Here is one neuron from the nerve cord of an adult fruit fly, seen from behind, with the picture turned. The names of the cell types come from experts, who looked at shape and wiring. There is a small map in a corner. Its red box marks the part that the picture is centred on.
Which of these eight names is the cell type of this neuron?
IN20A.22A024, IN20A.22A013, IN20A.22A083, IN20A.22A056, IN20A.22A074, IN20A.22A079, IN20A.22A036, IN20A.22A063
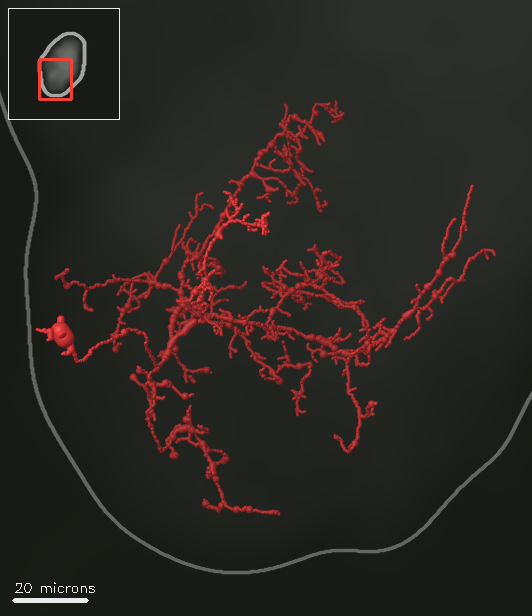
IN20A.22A013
